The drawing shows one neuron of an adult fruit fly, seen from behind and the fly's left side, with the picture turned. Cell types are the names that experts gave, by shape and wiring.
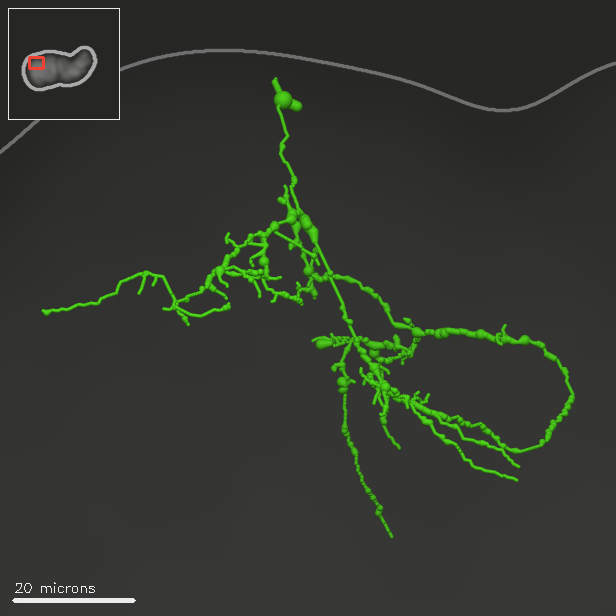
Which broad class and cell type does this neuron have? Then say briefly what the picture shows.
Its broad class is central-brain intrinsic neuron. It is of cell type CB2638. Its cell body lies at the top of the picture. From left to right in the picture it spans about 90 microns. Dozens of branch ends can be seen.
